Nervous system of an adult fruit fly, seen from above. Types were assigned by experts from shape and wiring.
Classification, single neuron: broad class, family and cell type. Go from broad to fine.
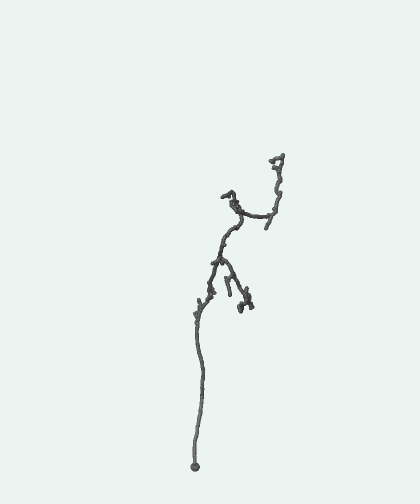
nerve-cord intrinsic neuron; hemilineage 06B; IN06B083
